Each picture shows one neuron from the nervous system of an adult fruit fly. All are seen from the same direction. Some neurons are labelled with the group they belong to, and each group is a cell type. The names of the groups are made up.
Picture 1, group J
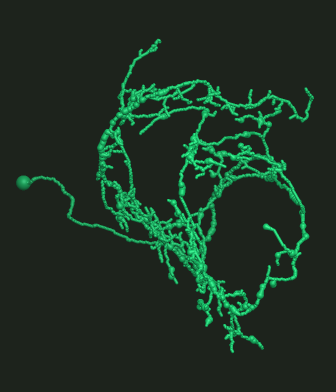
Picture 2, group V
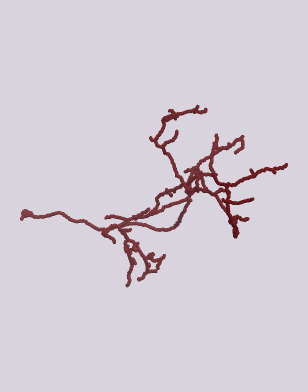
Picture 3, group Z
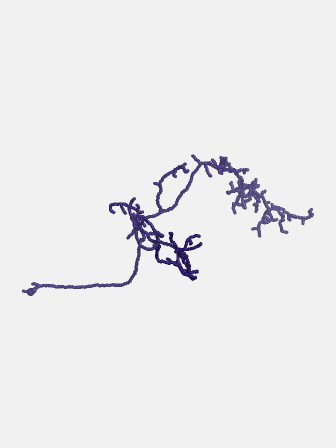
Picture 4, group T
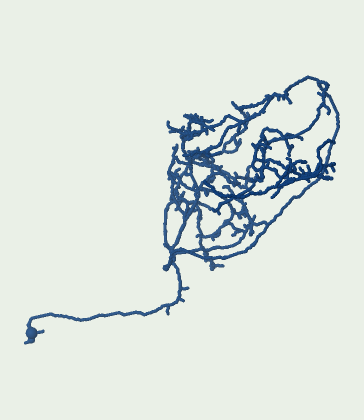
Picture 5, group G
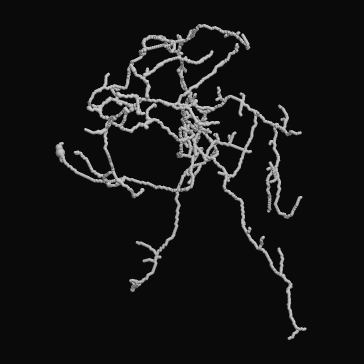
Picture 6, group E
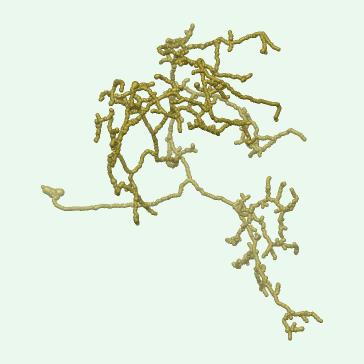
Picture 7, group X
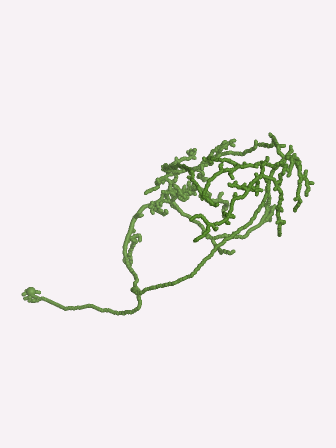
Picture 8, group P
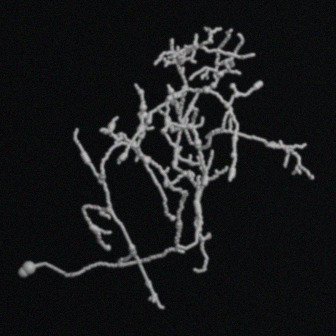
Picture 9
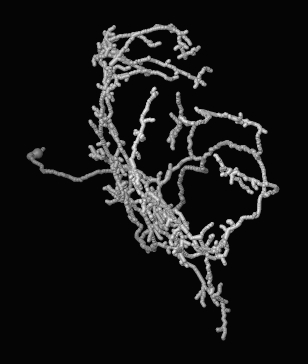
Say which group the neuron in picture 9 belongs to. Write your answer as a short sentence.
It belongs to group J.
